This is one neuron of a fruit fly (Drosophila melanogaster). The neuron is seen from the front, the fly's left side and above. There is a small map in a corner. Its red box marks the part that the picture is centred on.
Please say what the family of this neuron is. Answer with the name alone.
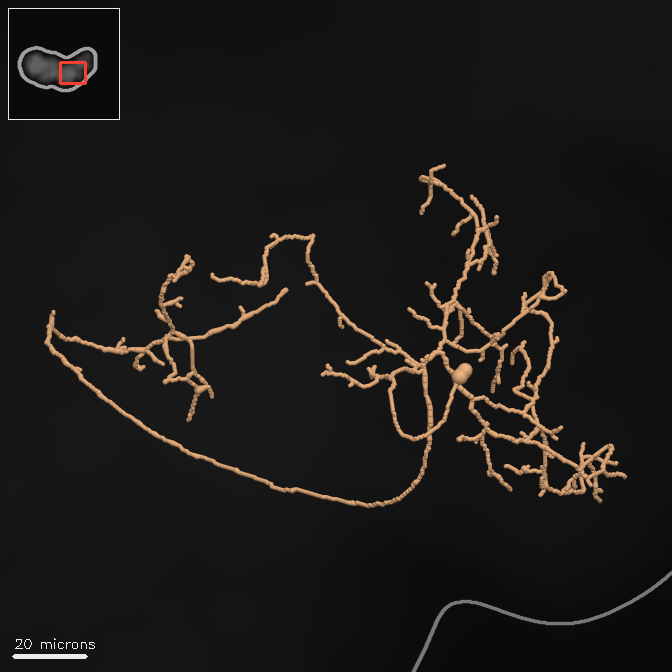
hemilineage 01A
